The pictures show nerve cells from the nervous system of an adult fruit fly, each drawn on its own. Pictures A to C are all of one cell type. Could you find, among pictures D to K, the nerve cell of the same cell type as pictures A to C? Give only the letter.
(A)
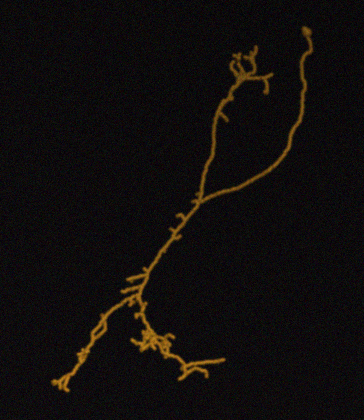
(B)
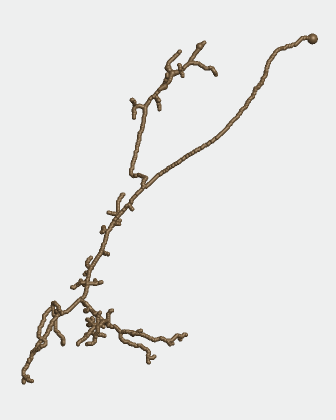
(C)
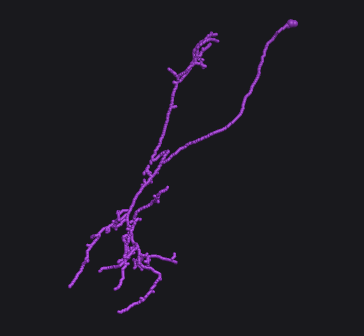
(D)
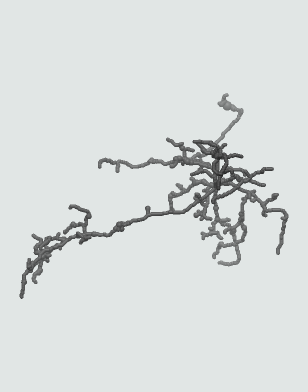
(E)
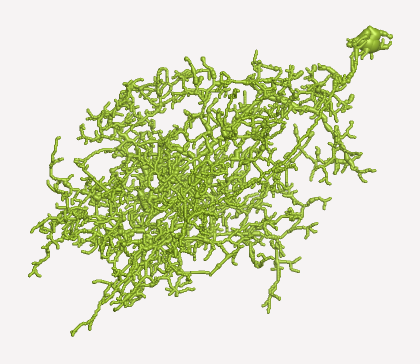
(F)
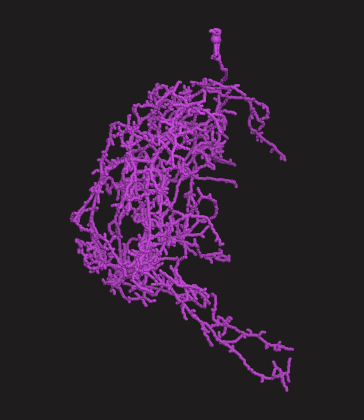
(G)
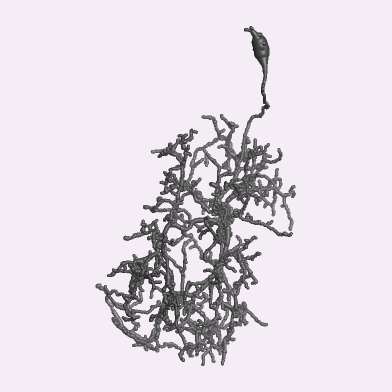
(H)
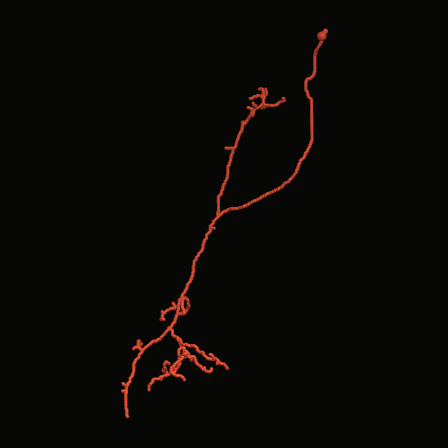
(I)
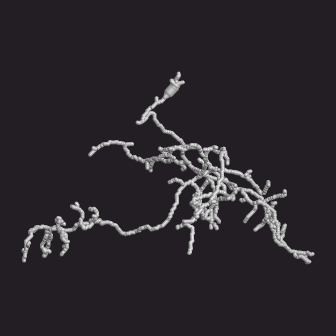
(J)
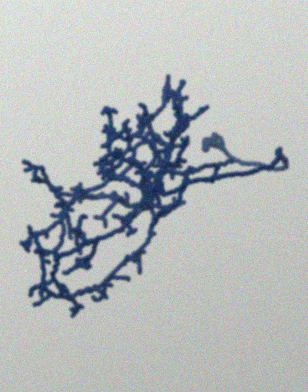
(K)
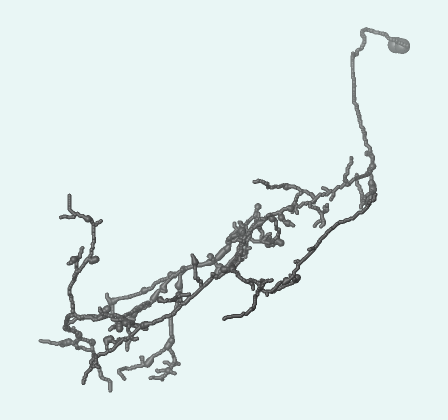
H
